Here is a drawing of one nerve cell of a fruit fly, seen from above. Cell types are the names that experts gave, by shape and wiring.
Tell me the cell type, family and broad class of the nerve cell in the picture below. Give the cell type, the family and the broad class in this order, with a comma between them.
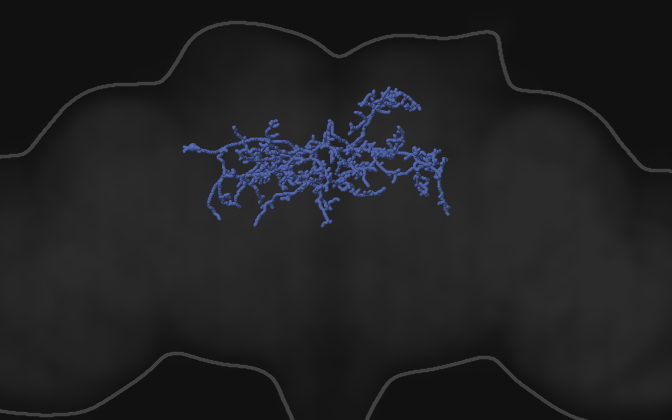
GNG467, hemilineage MD_SA1, central-brain intrinsic neuron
